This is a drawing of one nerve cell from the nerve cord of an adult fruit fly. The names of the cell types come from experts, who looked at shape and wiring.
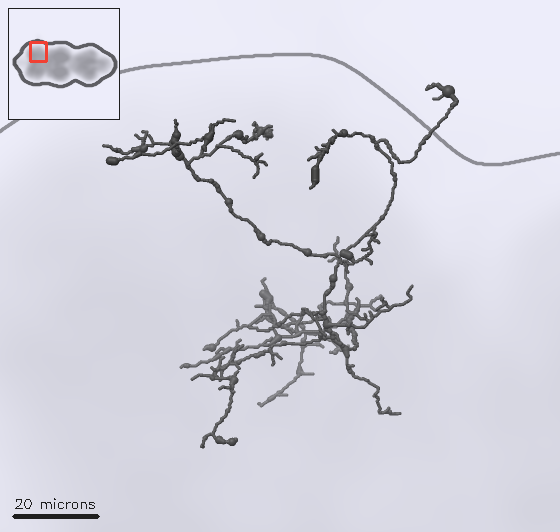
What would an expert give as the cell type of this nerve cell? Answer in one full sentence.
The cell type name for this nerve cell is IN21A097.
